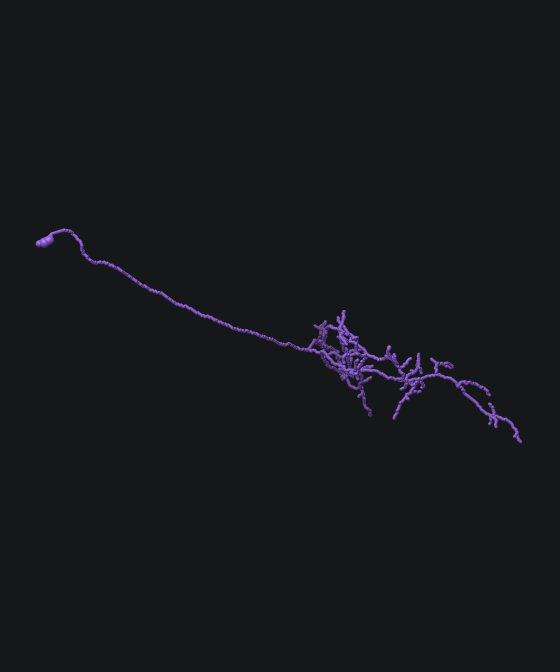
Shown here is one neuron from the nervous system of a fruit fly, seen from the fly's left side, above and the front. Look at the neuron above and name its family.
hemilineage SMPad2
